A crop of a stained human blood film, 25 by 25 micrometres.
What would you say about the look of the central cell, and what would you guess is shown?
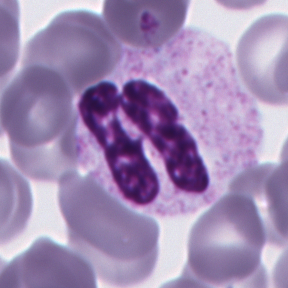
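First I notice the nucleus: two elongated, sausage-shaped lobes lying side by side, both running diagonally from upper left to lower right. The chromatin is dark purple and coarsely clumped, with paler patches between the clumps. Fine pinkish-violet granules fill the cytoplasm evenly. So this is a segmented neutrophil.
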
